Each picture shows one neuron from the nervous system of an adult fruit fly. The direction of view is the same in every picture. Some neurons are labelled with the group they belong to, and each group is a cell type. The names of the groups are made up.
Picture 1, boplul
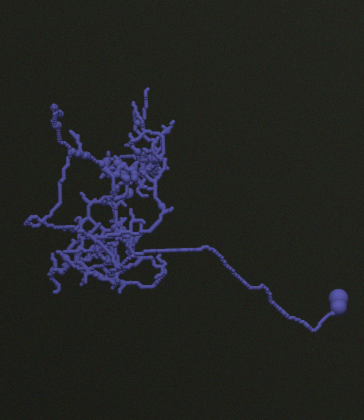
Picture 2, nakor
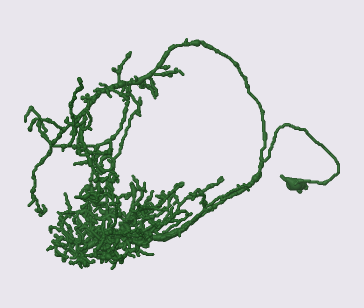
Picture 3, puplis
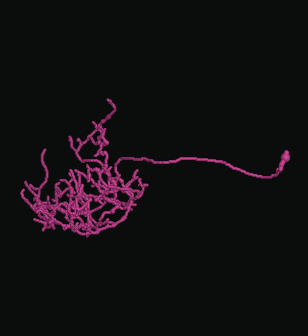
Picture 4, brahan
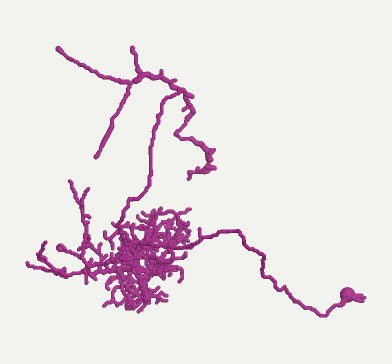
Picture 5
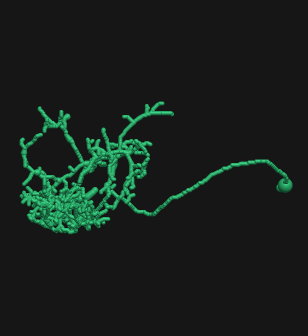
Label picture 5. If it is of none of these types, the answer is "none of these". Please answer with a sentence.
It belongs to none of these.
